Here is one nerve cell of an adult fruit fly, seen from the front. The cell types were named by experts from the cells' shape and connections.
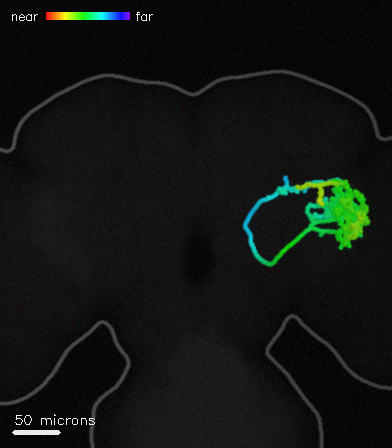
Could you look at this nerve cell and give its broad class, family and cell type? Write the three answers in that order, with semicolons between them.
central-brain intrinsic neuron; hemilineage LALv1_ventral; PVLP090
